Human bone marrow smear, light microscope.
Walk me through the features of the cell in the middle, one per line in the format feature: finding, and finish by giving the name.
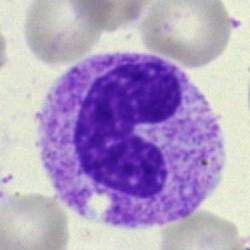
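Nucleus: kidney-shaped; see its notch facing right
Chromatin: dense, dark purple
Granules: fine, lilac-purple, filling the cytoplasm
Gap: small and clear, at the lower edge of the cytoplasm
Name: band neutrophil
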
